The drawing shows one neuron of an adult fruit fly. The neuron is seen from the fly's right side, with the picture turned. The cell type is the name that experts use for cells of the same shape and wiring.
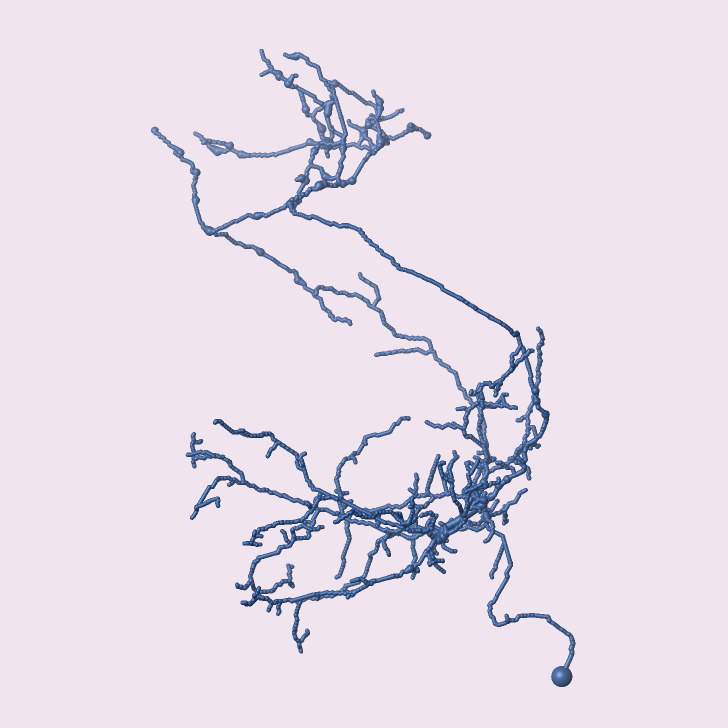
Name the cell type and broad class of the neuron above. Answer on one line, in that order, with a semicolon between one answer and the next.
PS315; central-brain intrinsic neuron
